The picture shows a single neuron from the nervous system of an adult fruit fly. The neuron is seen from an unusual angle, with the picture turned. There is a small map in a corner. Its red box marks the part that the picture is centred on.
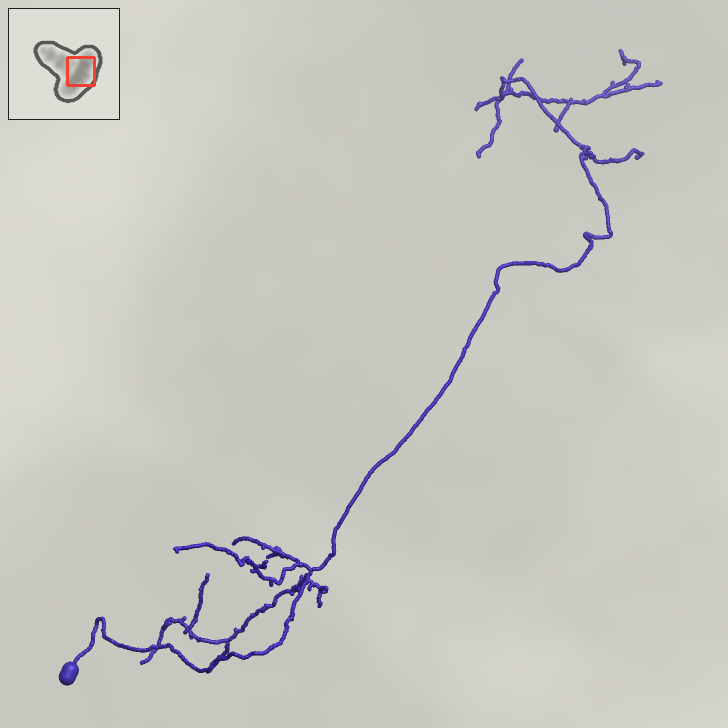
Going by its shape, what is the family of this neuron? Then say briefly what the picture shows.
Its family is hemilineage LB19. This is a central-brain intrinsic neuron. Its cell body lies at the lower left of the picture. In this view it is about as wide as it is tall.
